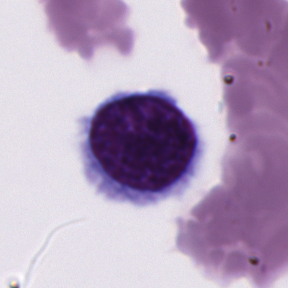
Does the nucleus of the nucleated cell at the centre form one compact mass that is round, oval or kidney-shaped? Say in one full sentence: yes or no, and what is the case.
Yes, the nucleus of the cell is compact, undivided and round, oval or kidney-shaped.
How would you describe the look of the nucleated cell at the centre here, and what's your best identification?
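The chromatin is dark purple and coarsely clumped. A scant pale blue rim of cytoplasm, widest at the lower left, holds no granules. Fine hair-like projections fray the cell edge, most marked at the lower left and bottom. This is a hairy cell.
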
